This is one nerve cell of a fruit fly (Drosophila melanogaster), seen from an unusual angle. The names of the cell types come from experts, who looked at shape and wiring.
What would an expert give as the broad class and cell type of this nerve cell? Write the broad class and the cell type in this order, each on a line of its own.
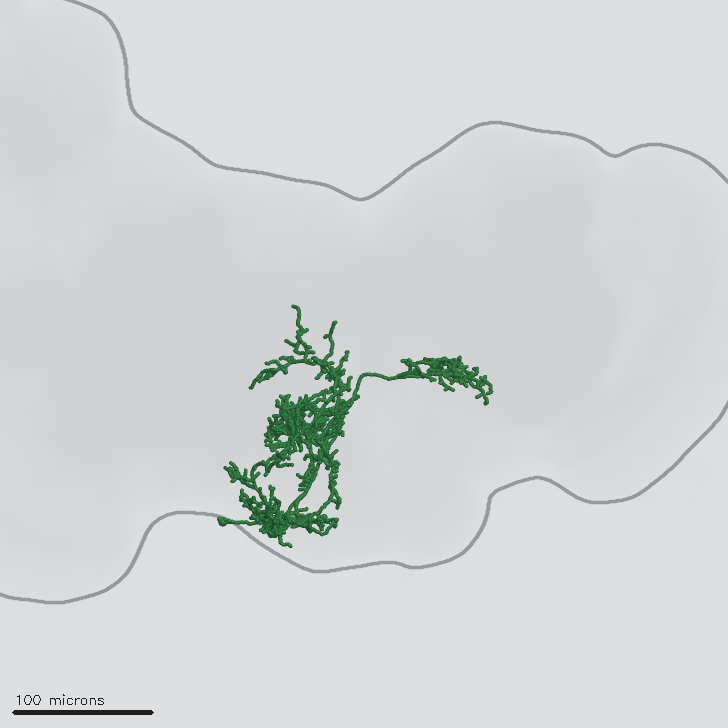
central-brain intrinsic neuron
VES087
